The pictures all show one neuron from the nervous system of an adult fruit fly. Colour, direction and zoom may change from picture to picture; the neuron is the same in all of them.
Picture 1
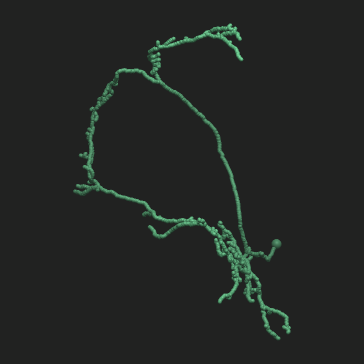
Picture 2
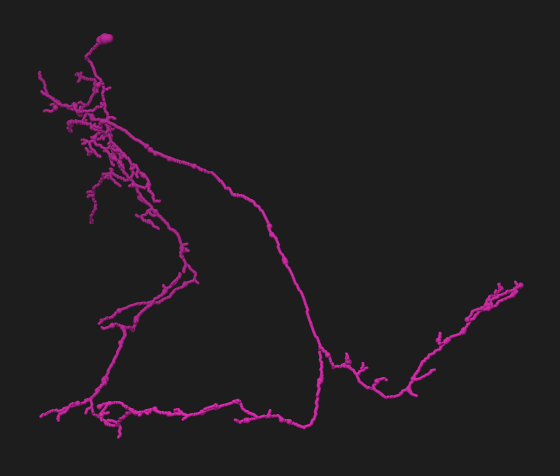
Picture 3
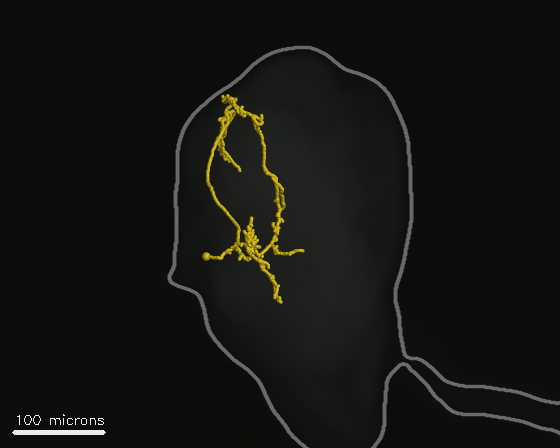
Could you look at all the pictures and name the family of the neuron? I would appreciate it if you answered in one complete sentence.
The family name for this neuron is hemilineage FLAa3.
